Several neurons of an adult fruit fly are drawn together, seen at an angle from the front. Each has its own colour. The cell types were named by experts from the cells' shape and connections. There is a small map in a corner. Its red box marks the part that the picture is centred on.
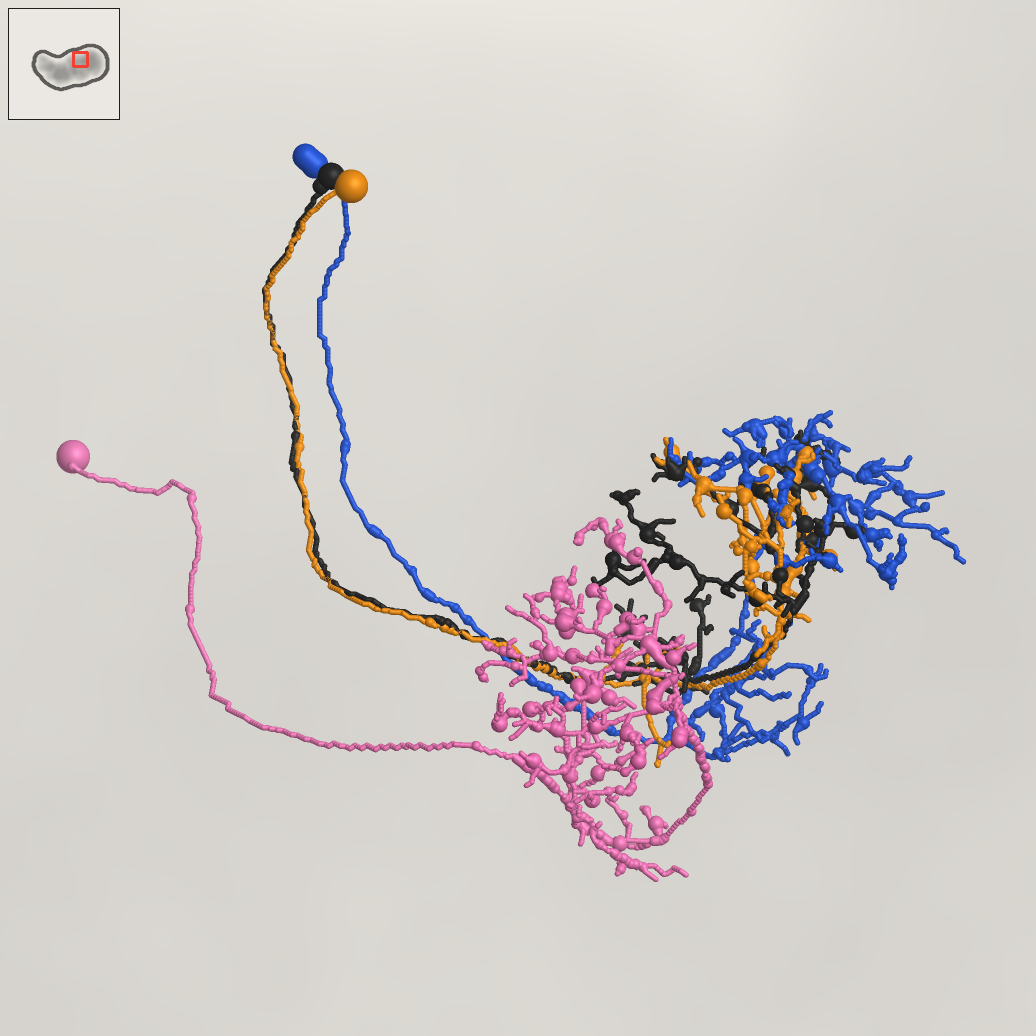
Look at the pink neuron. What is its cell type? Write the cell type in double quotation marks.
"vDeltaF"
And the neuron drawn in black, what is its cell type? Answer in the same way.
"vDeltaI_a"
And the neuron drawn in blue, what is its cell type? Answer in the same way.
"vDeltaG"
